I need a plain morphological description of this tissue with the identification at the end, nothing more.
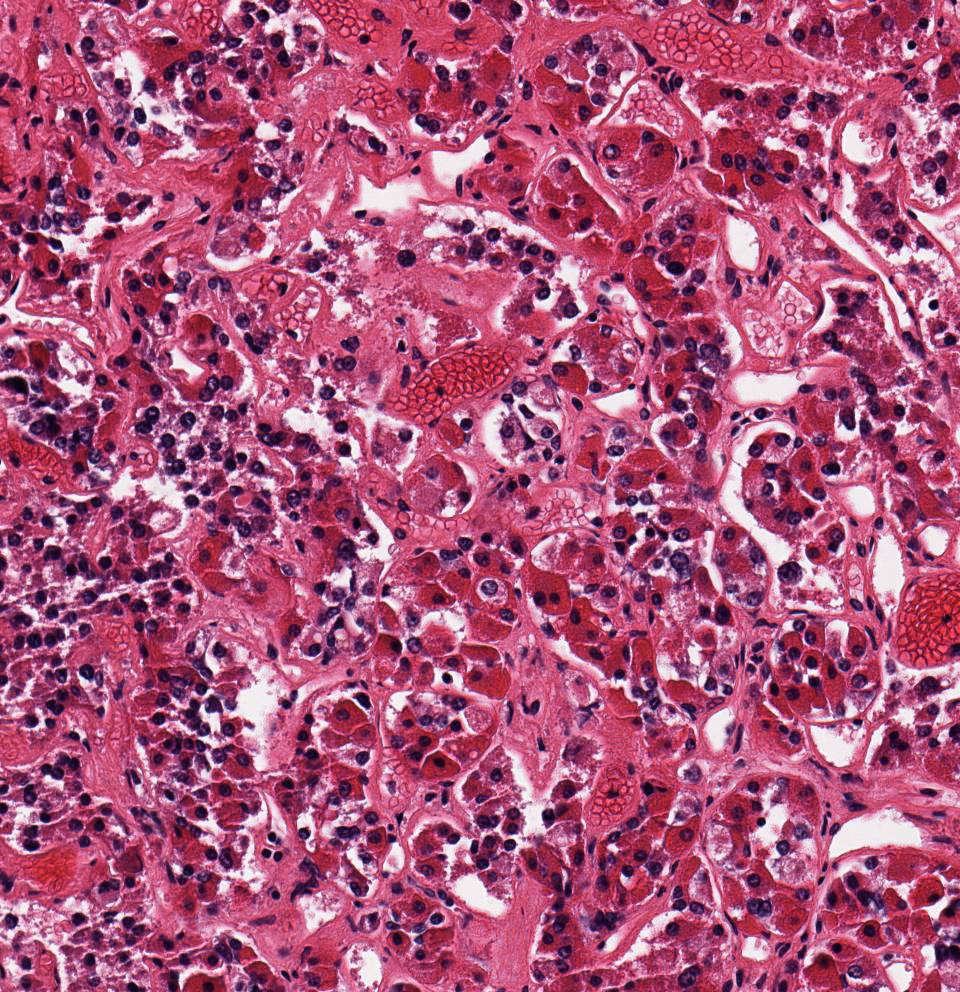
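Most of the large cells are polygonal and hold abundant, deeply eosinophilic, granular cytoplasm. These large cells mostly carry a single round nucleus placed centrally. Small cells with dark round nuclei and scant cytoplasm are crowded together, most densely on the left side of the field. Scattered cells have pale, finely vacuolated cytoplasm, unlike their deeply pink neighbours. The tissue is pituitary.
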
